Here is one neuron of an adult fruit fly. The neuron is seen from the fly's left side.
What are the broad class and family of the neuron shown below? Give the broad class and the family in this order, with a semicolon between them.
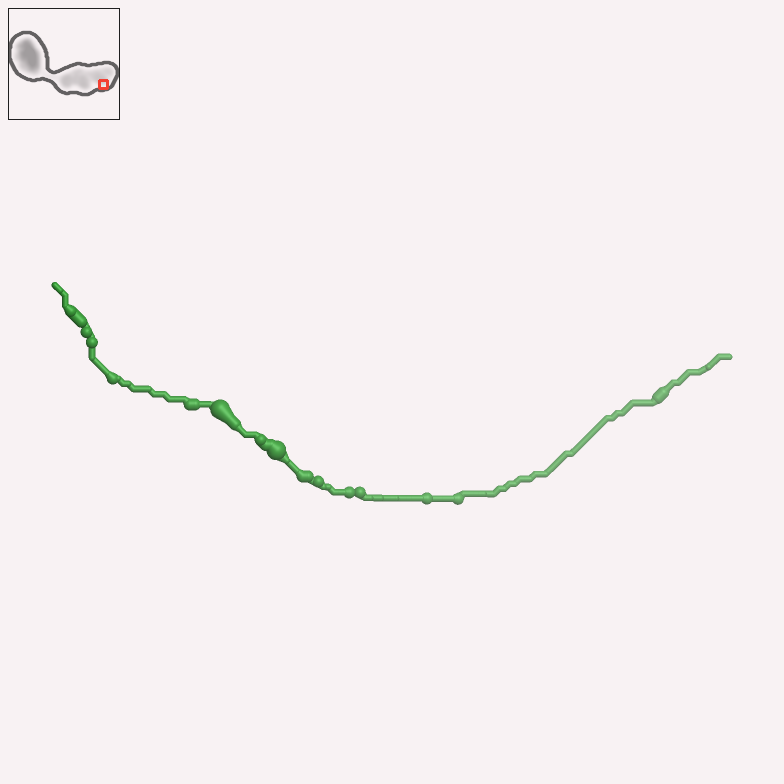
sensory neuron entering the nerve cord; class mechanosensory tactile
